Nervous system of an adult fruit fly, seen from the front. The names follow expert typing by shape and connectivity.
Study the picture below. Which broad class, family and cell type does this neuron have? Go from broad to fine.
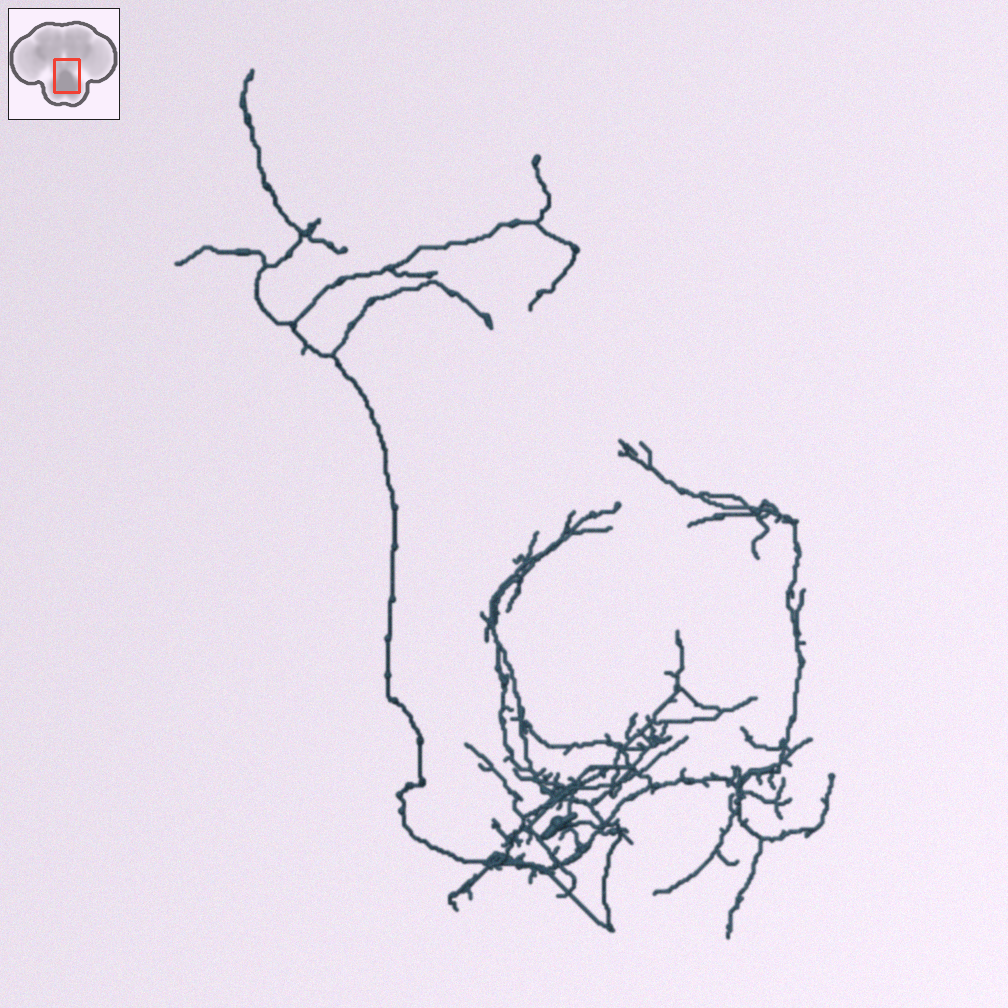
ascending neuron; hemilineage 08B; AN08B097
